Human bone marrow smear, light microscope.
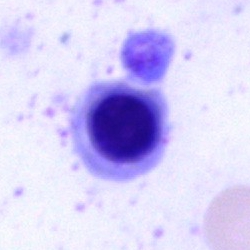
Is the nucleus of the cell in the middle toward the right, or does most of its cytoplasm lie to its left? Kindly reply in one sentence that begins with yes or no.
Yes, the cell has its nucleus set toward the right.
